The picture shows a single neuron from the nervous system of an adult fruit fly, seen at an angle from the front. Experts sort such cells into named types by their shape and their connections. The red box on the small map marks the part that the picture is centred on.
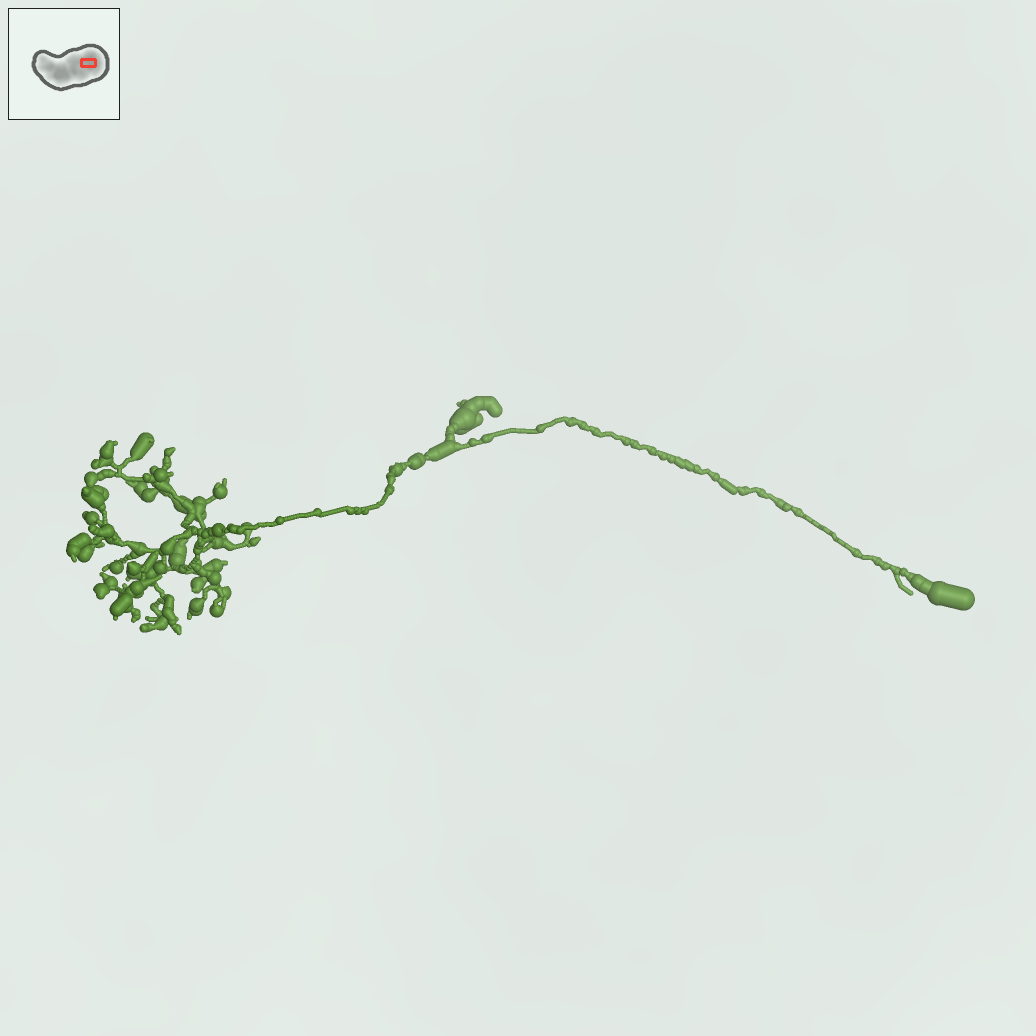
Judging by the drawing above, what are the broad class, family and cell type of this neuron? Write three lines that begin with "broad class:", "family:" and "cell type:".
broad class: central-brain intrinsic neuron
family: hemilineage EBa1
cell type: ER3p_a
